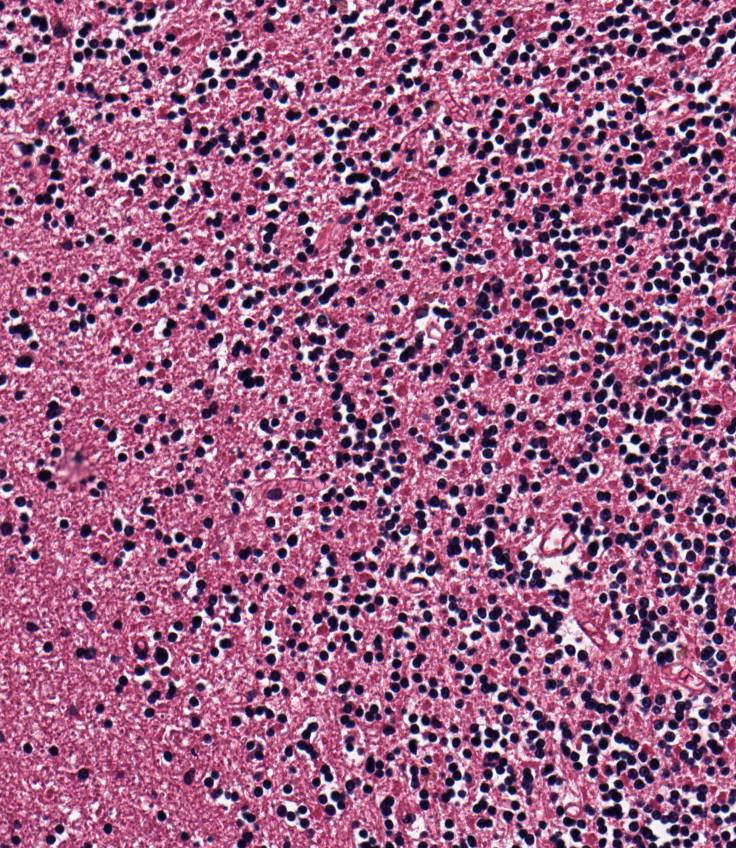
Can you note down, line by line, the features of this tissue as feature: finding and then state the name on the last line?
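Layout: nuclei packed densely right and centre; left side paler pink, far fewer nuclei
Nuclei: mostly small, round, uniform, dark, barely any cytoplasm visible
Background: finely granular pink between cells, no collagen bundles
Epithelium and glands: none anywhere in the field
Name: cerebellum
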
